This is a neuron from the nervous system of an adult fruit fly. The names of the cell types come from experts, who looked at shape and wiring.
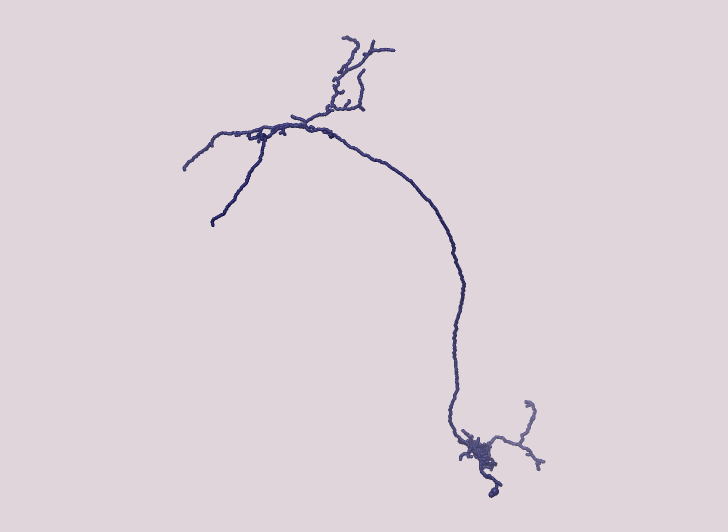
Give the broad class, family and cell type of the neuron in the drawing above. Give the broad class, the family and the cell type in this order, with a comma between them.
central-brain intrinsic neuron, hemilineage FLAa2, PRW028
